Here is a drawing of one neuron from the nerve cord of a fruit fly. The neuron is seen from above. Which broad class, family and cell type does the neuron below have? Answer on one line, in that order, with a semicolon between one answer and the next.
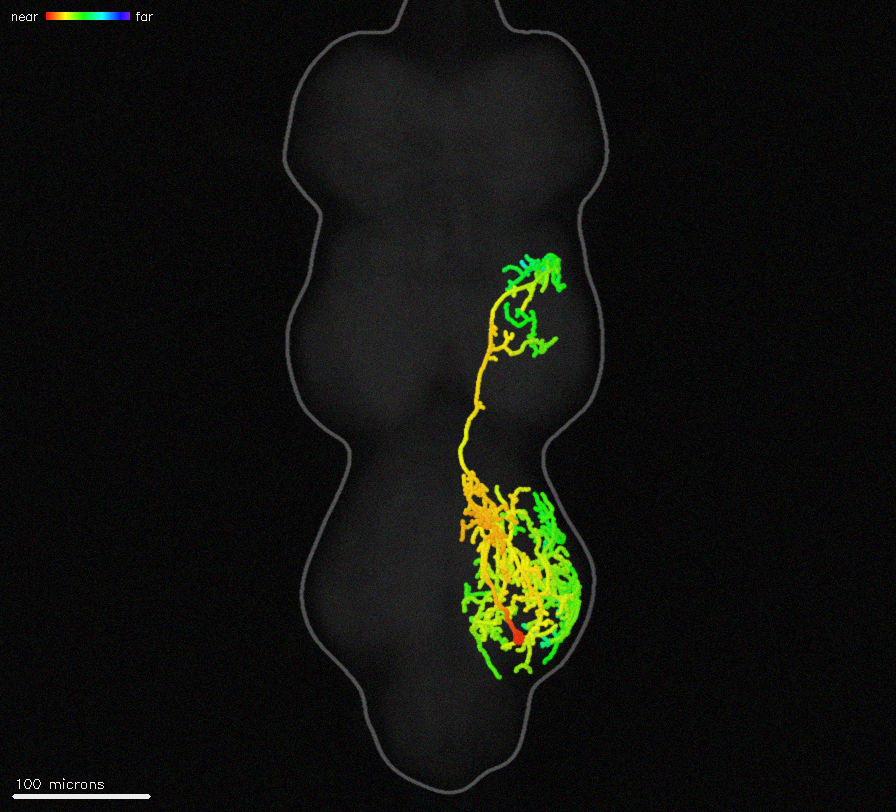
nerve-cord intrinsic neuron; hemilineage 12A; IN12A010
